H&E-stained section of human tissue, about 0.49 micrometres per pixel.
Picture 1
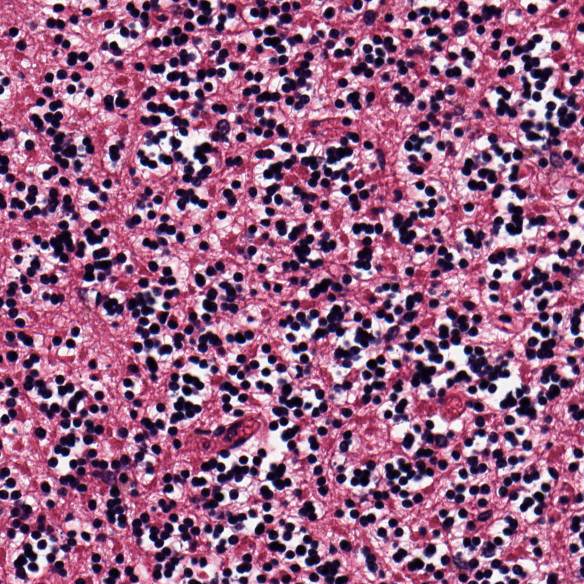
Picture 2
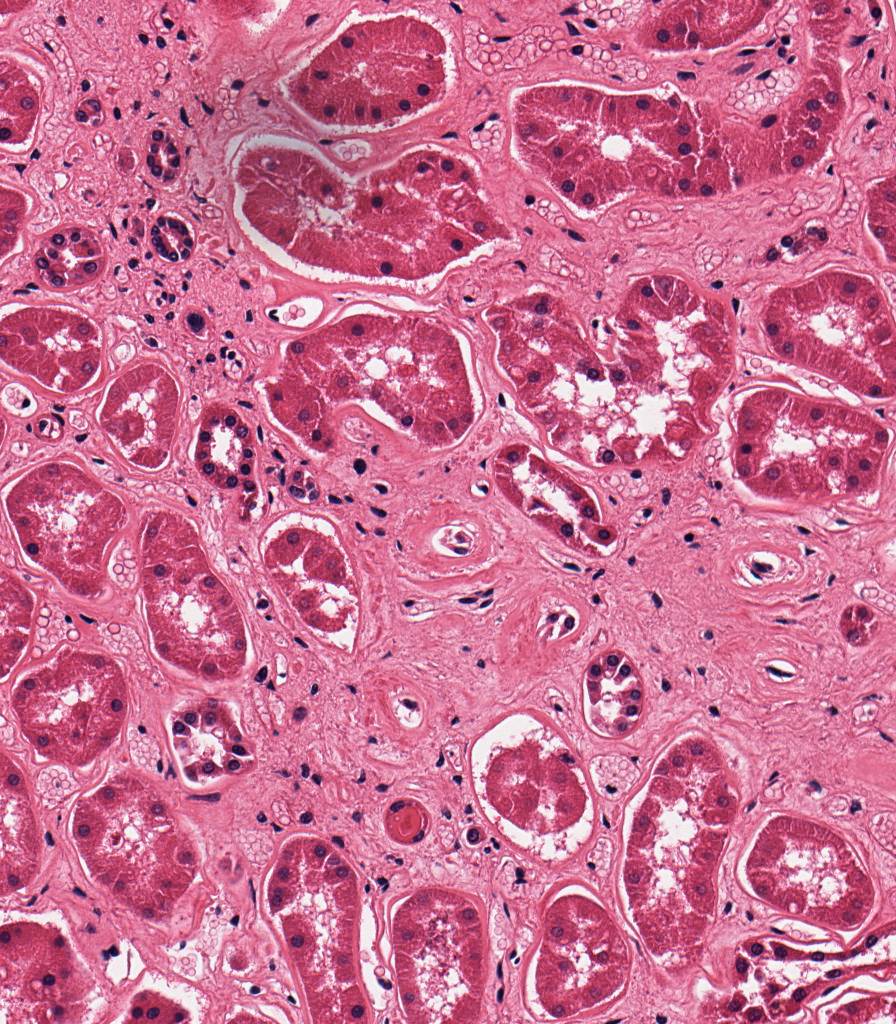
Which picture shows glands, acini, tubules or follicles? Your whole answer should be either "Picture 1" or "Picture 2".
Picture 2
